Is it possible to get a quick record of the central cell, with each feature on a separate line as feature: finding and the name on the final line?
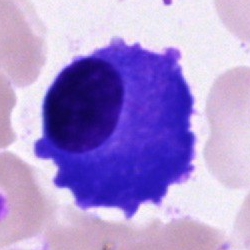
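Nucleus: off-centre, over toward the upper left.
Chromatin: very dark purple, dense-looking.
Cytoplasm: a deep blue.
Pale patch: paler cytoplasm right next to the nucleus, on its right side.
Name: it's a plasma cell.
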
